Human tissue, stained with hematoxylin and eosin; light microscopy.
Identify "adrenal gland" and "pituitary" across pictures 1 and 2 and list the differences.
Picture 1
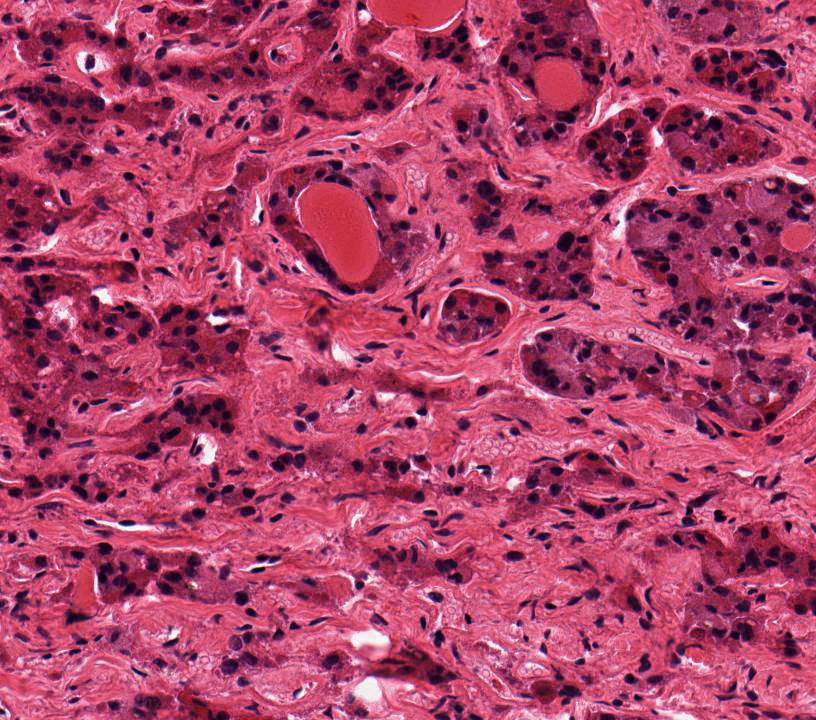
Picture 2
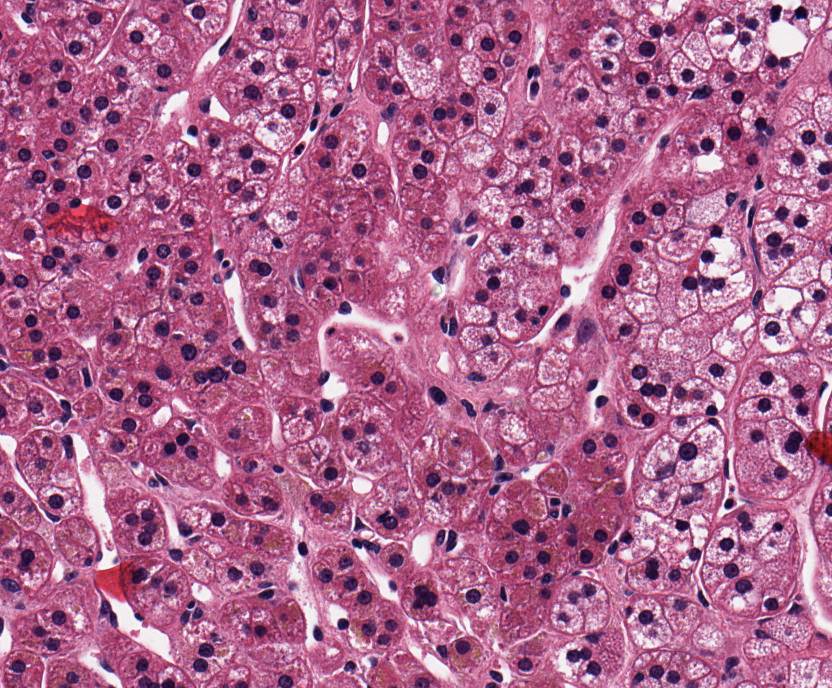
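My reading: pituitary in picture 1, adrenal gland in picture 2. The pituitary shows cell nests and clusters divided by fibrous stroma bands, the nests clearest in the upper half. The nest cells have abundant granular, deeply eosinophilic to purple cytoplasm and round, dark, fairly uniform nuclei. In the lower half, the stroma of dense pink collagen with elongated spindle-shaped nuclei predominates.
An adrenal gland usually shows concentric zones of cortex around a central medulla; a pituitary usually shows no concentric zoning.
The adrenal gland cells are polygonal, most with a single small round dark central nucleus. Many, chiefly toward the right, have pale, finely vacuolated foamy cytoplasm; others, mainly lower left and centre, denser pink cytoplasm with fine golden-brown pigment granules. The cells form no glands or lumina.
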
